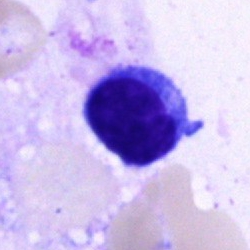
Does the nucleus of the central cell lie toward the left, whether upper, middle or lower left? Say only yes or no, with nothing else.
Yes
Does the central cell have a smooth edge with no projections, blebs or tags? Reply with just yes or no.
No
